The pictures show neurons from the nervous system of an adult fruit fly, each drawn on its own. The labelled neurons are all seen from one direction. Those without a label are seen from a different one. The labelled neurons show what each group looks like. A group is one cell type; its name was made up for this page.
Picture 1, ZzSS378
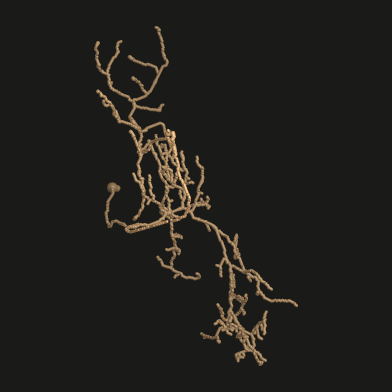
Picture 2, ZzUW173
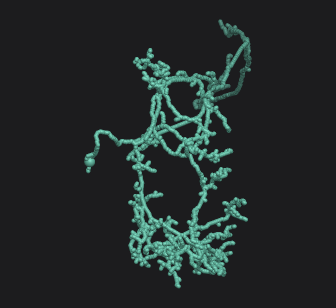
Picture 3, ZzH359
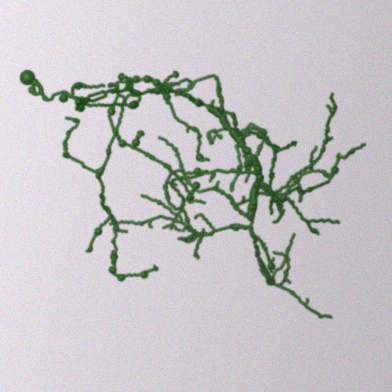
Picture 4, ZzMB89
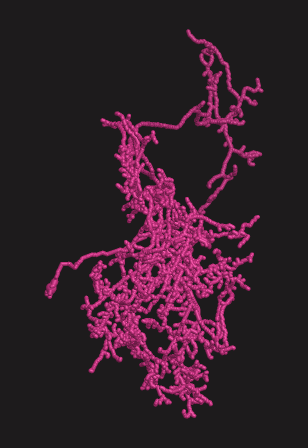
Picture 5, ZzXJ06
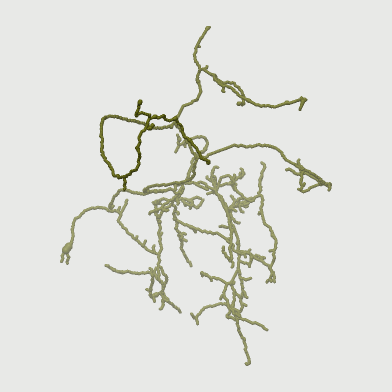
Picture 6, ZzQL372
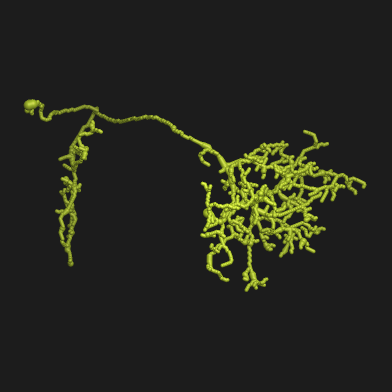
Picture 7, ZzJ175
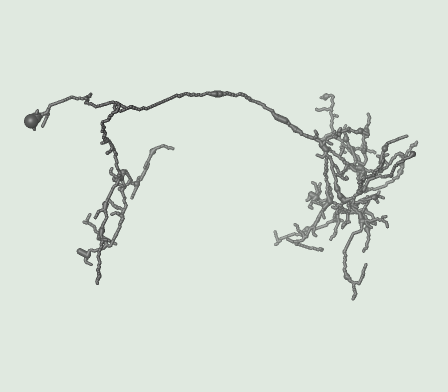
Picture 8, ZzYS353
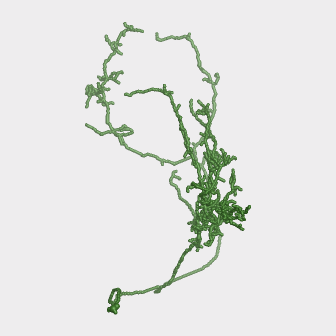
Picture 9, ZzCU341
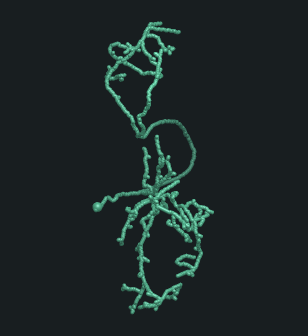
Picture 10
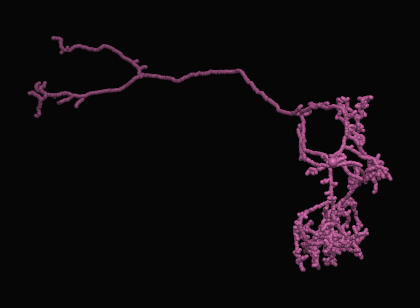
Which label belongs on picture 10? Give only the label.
ZzUW173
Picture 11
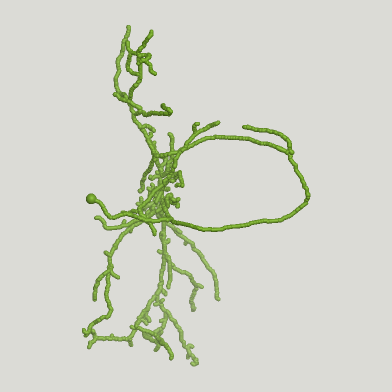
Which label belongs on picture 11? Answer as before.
ZzSS378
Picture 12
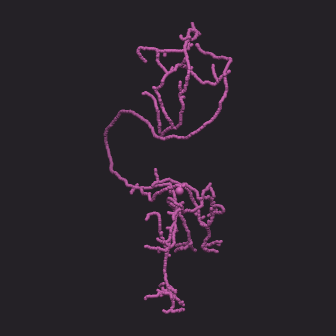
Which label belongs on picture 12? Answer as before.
ZzCU341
